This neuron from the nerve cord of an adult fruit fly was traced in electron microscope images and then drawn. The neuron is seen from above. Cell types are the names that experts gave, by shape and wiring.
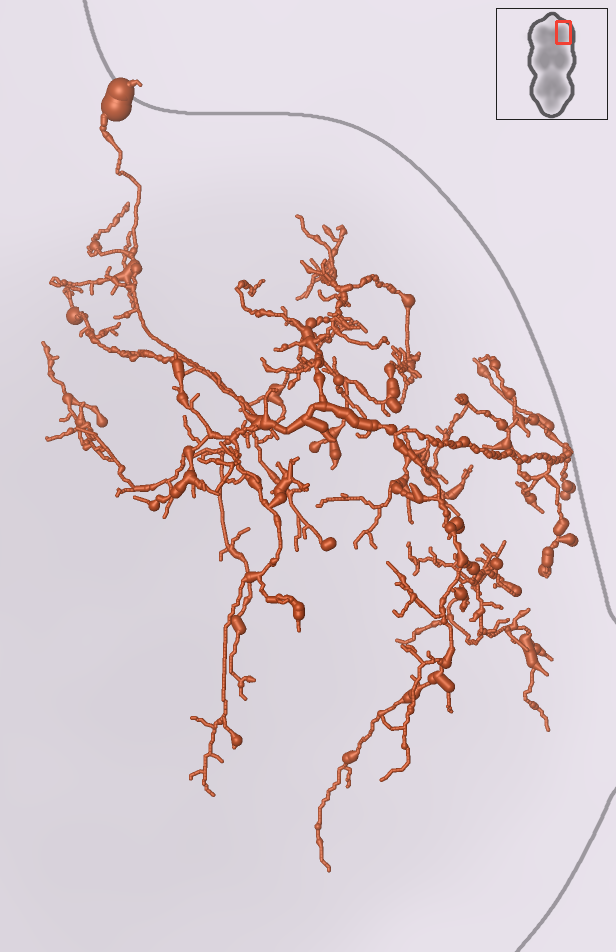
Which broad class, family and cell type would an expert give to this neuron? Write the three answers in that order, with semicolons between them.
nerve-cord intrinsic neuron; hemilineage 08A; IN08A026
